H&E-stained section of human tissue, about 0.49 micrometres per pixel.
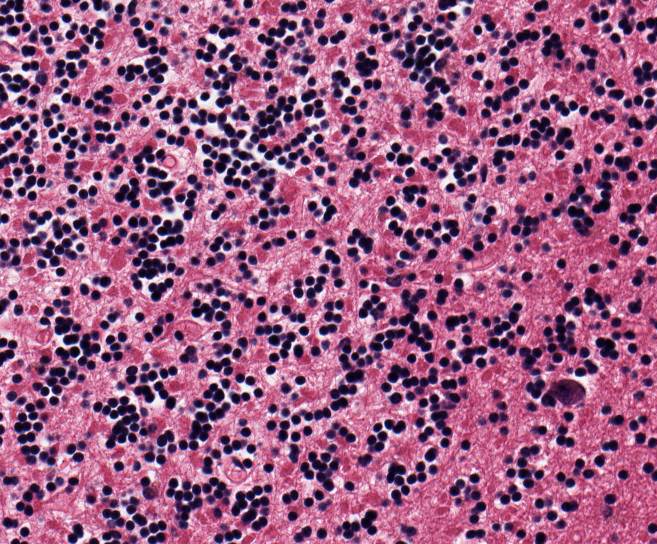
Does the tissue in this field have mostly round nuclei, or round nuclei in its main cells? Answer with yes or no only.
Yes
